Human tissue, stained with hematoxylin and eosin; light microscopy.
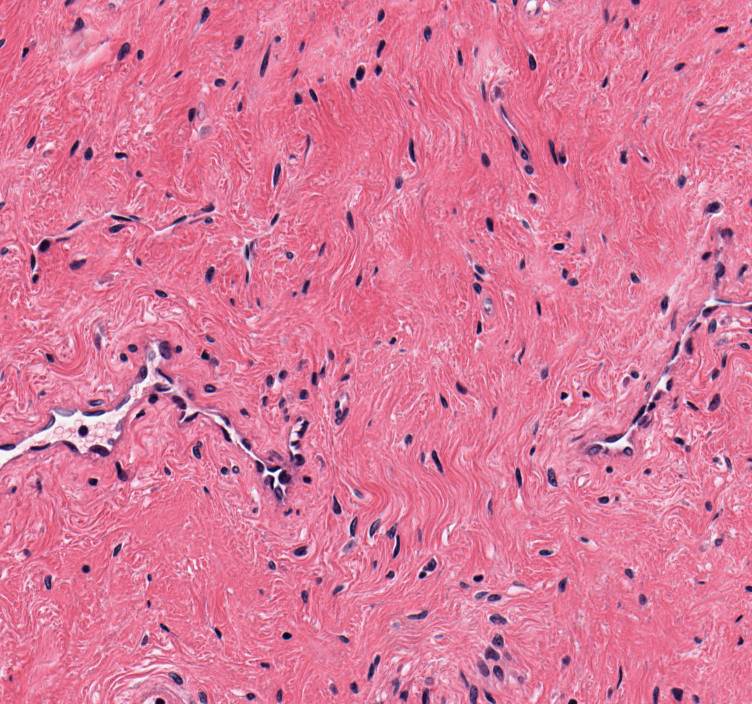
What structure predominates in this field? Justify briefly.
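Answer: dense connective tissue. Dense pink fibrous tissue, wavy and interweaving in varying directions, fills the whole field without epithelium. Scattered nuclei are small, dark and spindle-shaped to oval.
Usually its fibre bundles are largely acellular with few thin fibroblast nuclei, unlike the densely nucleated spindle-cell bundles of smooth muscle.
Slit-like, thin-walled vessels with flat endothelium cross the left and right middle.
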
